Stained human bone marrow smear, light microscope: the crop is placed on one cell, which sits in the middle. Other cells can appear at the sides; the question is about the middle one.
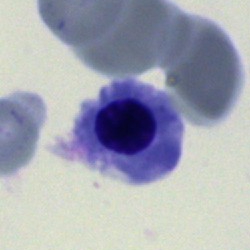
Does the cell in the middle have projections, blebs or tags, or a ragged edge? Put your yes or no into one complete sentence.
Yes, the cell does have a ragged or frayed edge, or projections, blebs or tags.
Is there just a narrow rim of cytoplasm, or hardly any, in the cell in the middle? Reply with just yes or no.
No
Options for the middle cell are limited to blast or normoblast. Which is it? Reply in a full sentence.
As for the cell in the middle, it is a normoblast.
